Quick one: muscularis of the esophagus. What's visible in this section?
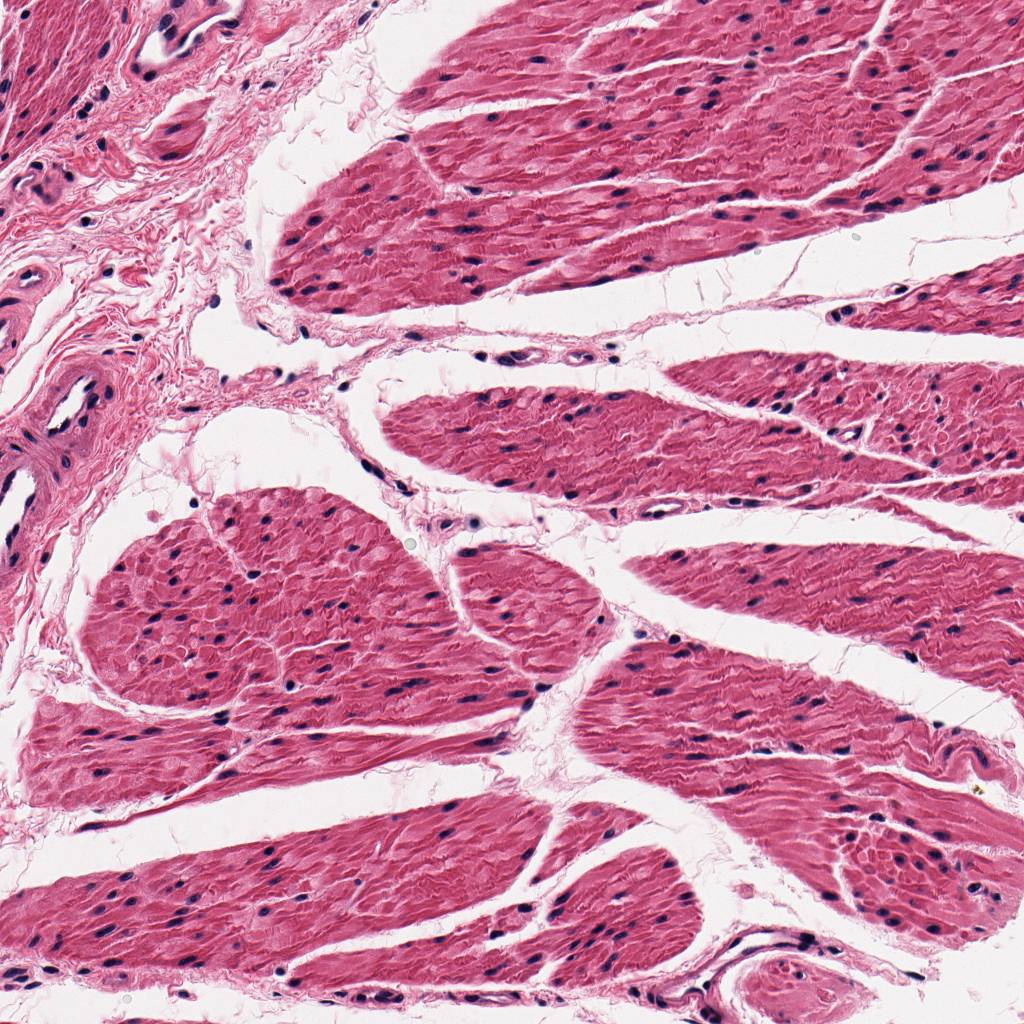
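Most of the field: separate bundles of smooth muscle cells side by side. Large rounded bundle, left middle: cut across, nuclei as scattered dots. Lengthwise bundles: nuclei dark, elongated, cigar-shaped, within the cells rather than at their edges. Epithelium: none anywhere in the field.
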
